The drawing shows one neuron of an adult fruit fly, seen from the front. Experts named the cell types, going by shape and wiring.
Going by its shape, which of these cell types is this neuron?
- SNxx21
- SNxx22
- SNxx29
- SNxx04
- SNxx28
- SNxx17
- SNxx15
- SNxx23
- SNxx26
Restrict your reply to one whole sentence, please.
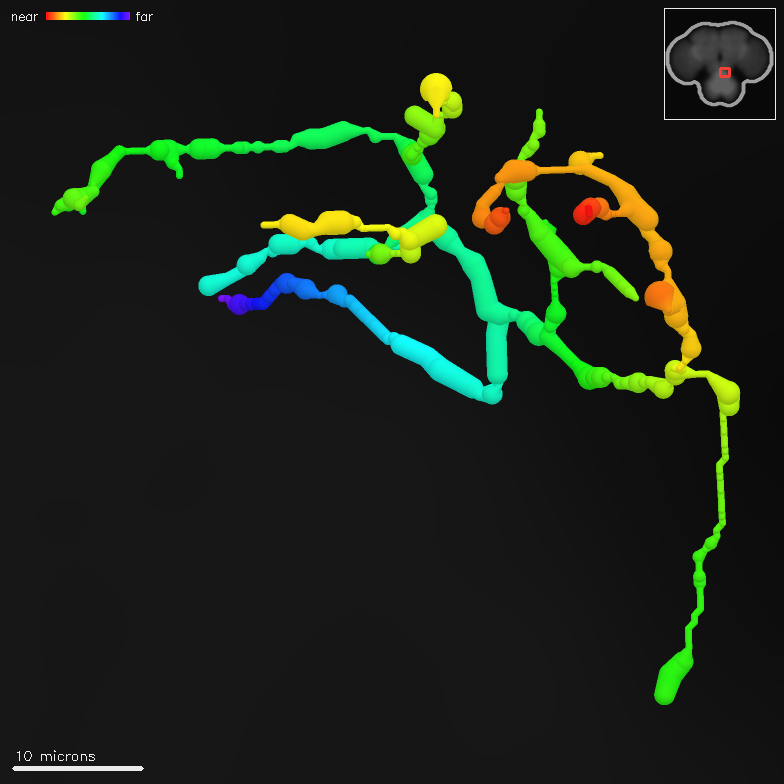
The neuron belongs to cell type SNxx17.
